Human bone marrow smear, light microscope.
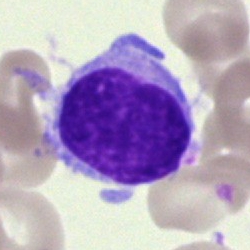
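Hairy cell in the middle of a stained human bone marrow smear. Cytoplasm: a pale blue rim, widest above the nucleus, with no granules seen. Edge: ragged, bearing small irregular projections, most of them on the left. Nearby: a small separate blue fragment of cytoplasm lies just below the cell.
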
